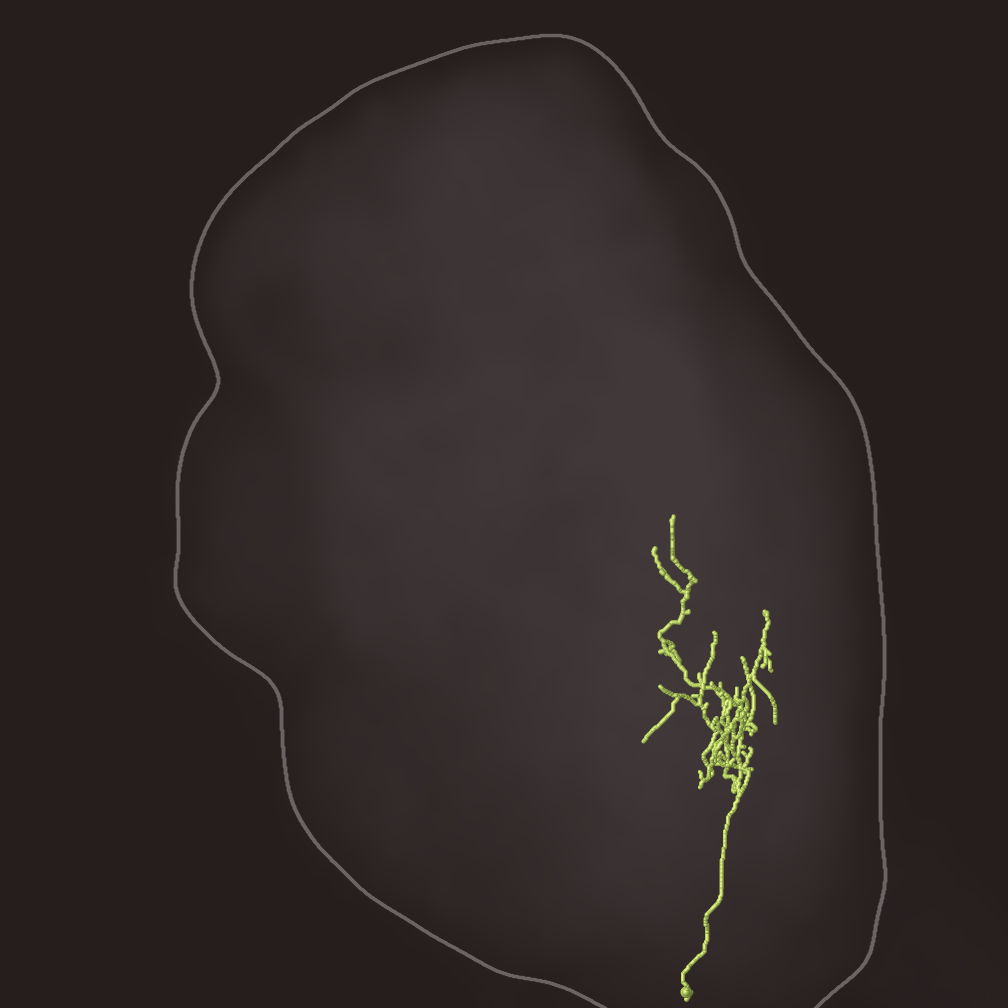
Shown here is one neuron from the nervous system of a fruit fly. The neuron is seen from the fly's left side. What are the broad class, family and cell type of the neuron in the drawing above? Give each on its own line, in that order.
central-brain intrinsic neuron
hemilineage LB3
GNG376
